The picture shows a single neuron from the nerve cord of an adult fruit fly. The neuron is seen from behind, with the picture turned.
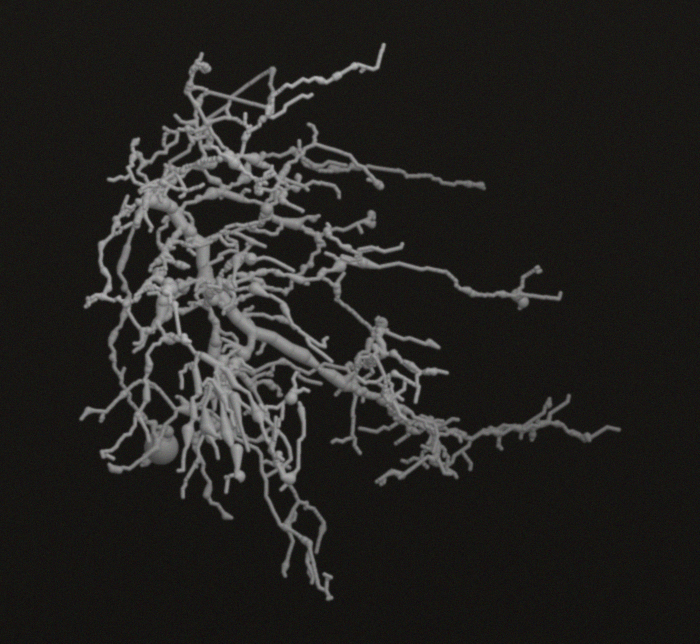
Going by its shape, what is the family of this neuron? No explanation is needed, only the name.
hemilineage 17A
